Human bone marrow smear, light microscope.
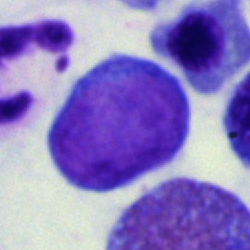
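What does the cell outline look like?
Smooth, with no surface projections; rounded to oval overall.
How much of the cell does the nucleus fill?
Nearly all of it, leaving at most a very thin rim of cytoplasm.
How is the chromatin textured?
Finely, and evenly spread, without coarse dark clumps.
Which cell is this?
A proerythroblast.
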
